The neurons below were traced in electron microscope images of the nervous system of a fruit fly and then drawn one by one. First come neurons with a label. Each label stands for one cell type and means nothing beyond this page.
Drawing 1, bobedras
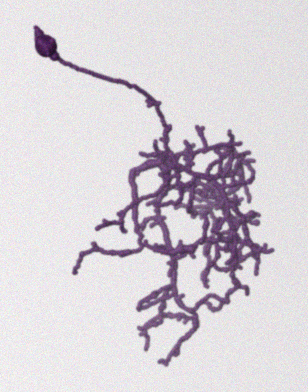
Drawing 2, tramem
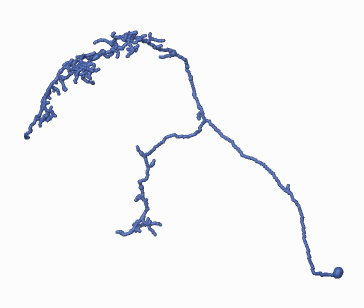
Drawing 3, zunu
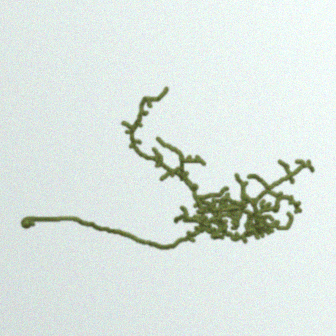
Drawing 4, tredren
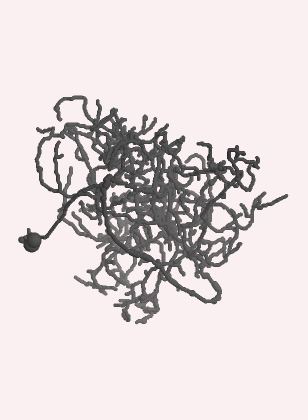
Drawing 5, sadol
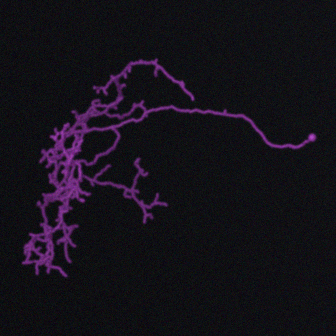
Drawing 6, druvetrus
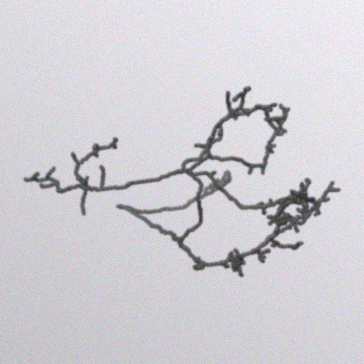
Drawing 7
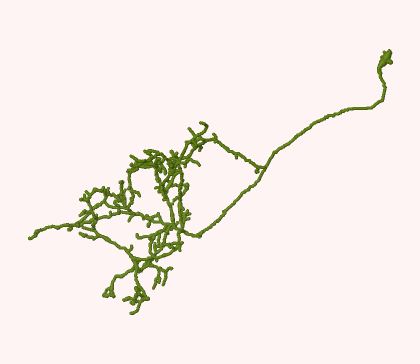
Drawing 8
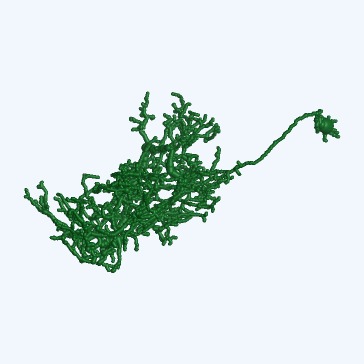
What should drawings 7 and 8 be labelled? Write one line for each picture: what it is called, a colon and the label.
7: zunu
8: bobedras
